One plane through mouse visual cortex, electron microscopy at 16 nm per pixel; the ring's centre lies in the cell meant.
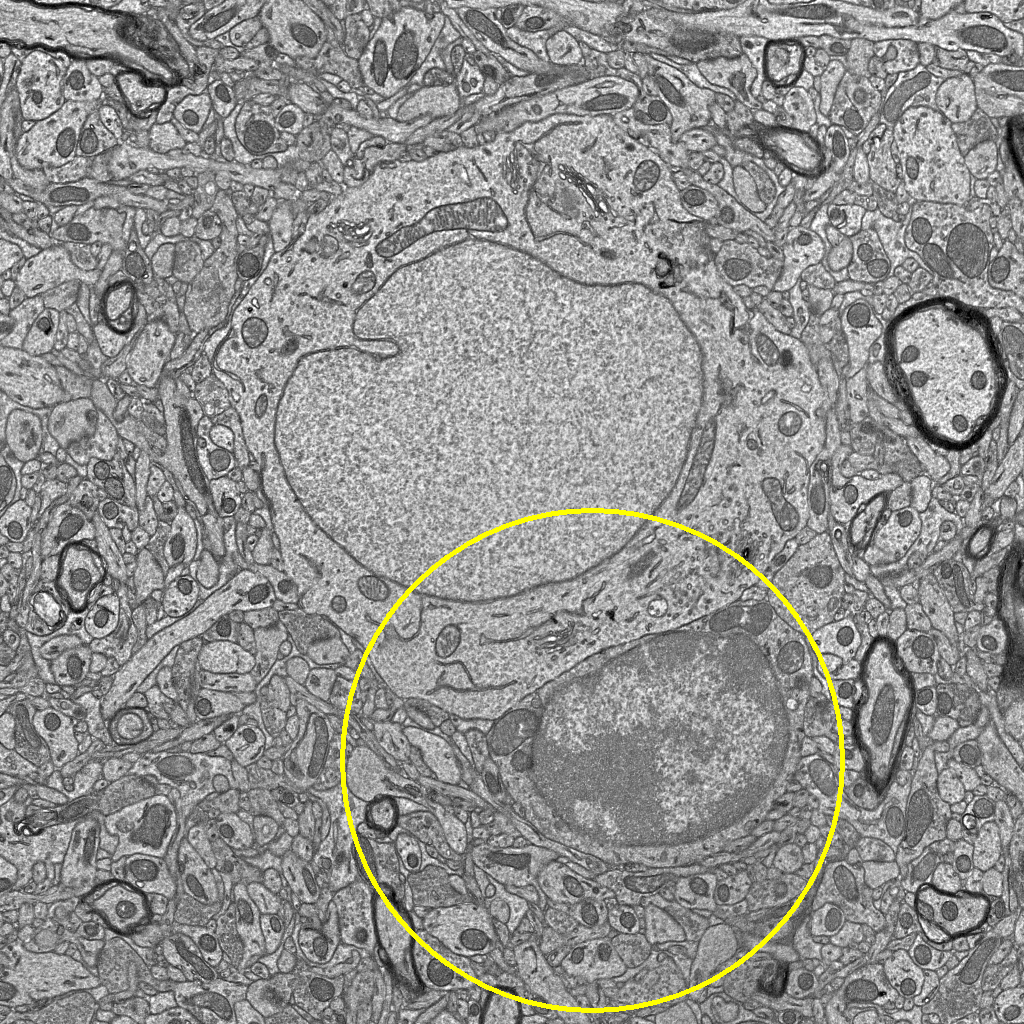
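Oligodendrocyte at the centre of the yellow ring. Its nucleus, I notice, is oval, and its whole outline falls within this plane. The nuclear envelope seems to run smoothly, with no deep folds or indentations that I can find. I can't make out a distinct nucleolus. The cell sits pressed against the lower edge of a much larger cell body, whose nucleus is paler.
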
